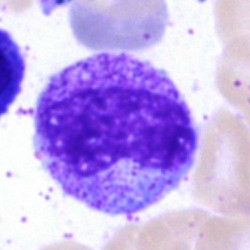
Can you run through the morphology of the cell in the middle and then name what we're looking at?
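Smooth and round, the outline of this cell frames a nucleus indented on its lower side into a kidney shape, with no nucleoli to be seen. Many fine purple granules lie scattered through the cytoplasm. The cell is a metamyelocyte.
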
